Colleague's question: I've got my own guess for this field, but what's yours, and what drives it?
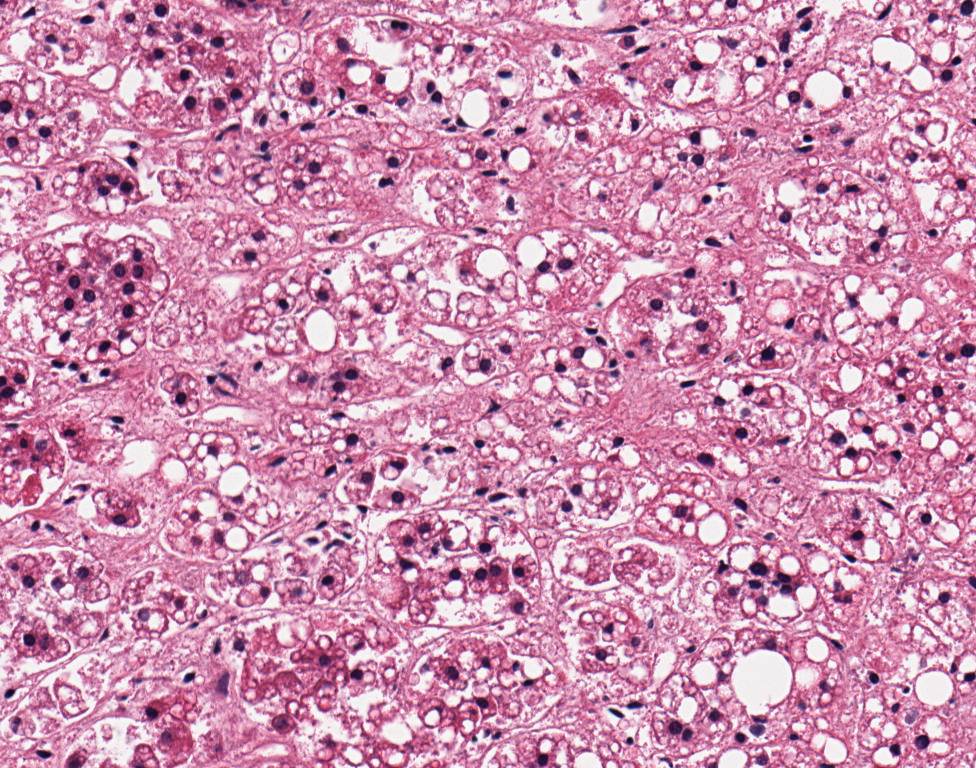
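This field shows zona fasciculata of the adrenal gland, in which most cells have cytoplasm filled with multiple small clear round vacuoles.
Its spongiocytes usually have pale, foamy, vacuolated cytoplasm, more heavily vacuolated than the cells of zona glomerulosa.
Thin pink septa carrying elongated spindle-shaped nuclei separate the nests, which form no gland lumens.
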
